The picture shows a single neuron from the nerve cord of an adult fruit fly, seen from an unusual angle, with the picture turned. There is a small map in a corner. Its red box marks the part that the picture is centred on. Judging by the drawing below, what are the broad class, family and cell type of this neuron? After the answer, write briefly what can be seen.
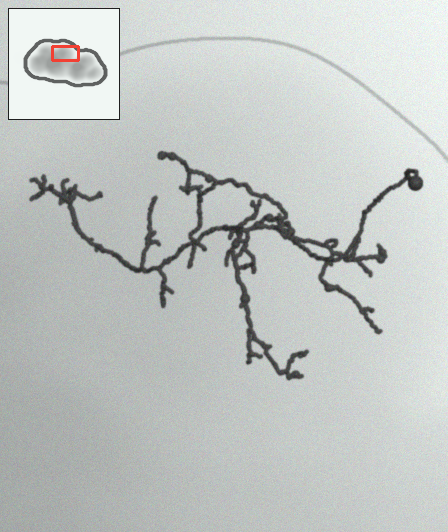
Its broad class is nerve-cord intrinsic neuron. Its family is hemilineage 20A.22A. Its cell type is IN20A.22A089. The picture shows dozens of branch ends. In this view it is wider than it is tall.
